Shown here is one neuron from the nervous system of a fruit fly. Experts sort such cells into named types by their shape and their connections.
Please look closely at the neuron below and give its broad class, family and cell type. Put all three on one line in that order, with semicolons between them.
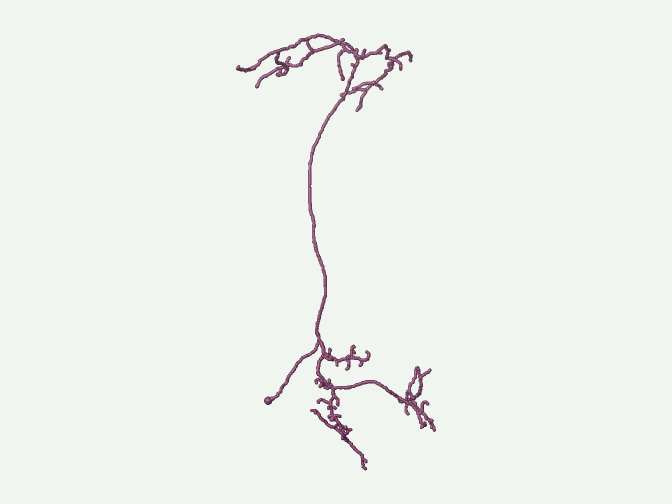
central-brain intrinsic neuron; hemilineage FLAa2; GNG596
